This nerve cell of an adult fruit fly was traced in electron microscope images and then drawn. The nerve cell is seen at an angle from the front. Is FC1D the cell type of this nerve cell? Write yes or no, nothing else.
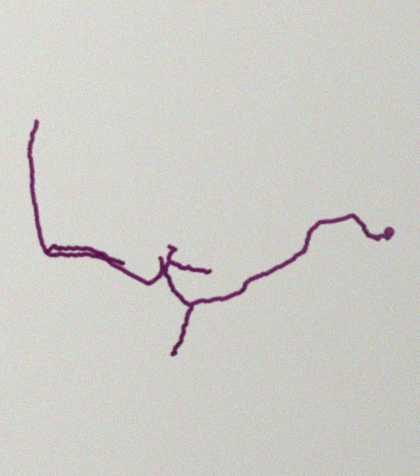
no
